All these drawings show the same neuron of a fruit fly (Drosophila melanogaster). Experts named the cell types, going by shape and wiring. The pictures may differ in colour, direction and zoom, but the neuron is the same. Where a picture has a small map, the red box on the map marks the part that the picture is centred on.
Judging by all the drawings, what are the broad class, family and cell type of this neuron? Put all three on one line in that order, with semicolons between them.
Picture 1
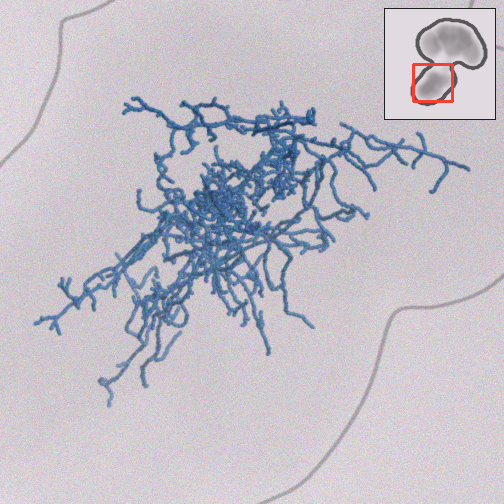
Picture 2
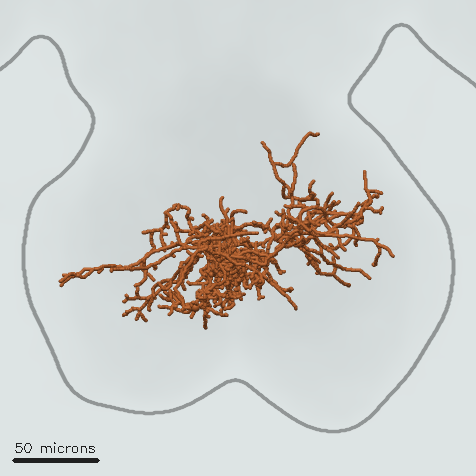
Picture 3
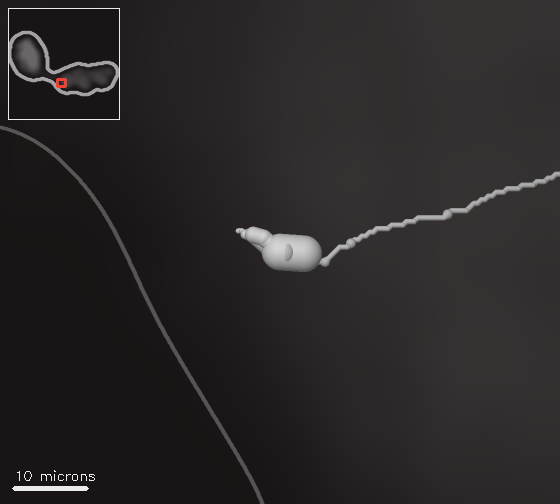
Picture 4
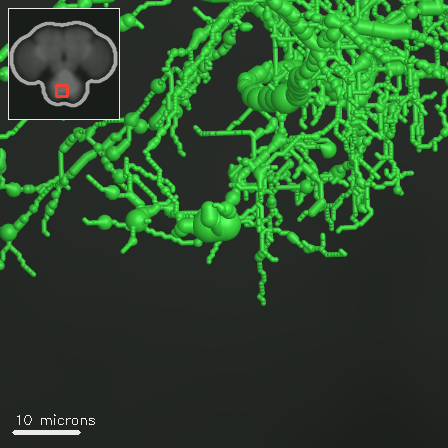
nerve-cord intrinsic neuron; hemilineage 07B; IN07B016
